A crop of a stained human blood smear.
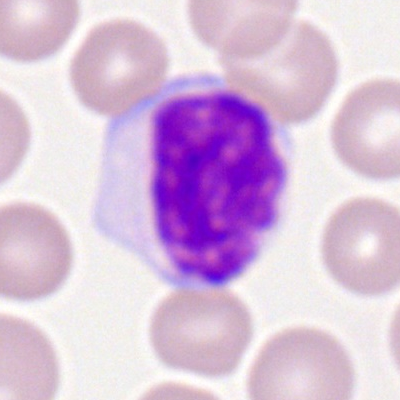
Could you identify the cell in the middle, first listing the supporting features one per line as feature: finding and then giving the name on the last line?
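Cytoplasm: pale, faintly bluish, a broad rim on the left side
Nucleus: one unlobed mass, sitting off-centre toward the right
Chromatin: dark purple, coarsely clumped, paler spaces between the clumps
Cell type: lymphocyte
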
